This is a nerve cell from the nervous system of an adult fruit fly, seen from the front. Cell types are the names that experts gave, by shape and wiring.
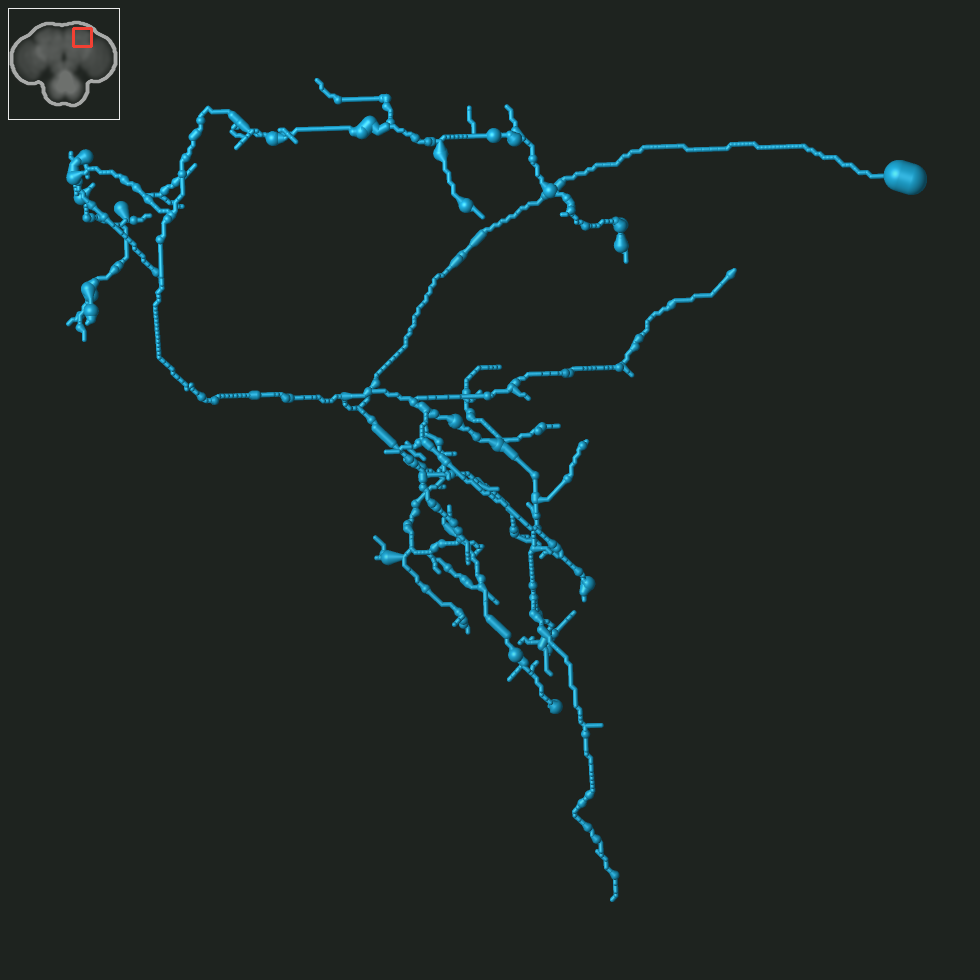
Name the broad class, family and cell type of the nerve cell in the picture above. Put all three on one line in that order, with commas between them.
central-brain intrinsic neuron, hemilineage SLPad1_posterior, CB1457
